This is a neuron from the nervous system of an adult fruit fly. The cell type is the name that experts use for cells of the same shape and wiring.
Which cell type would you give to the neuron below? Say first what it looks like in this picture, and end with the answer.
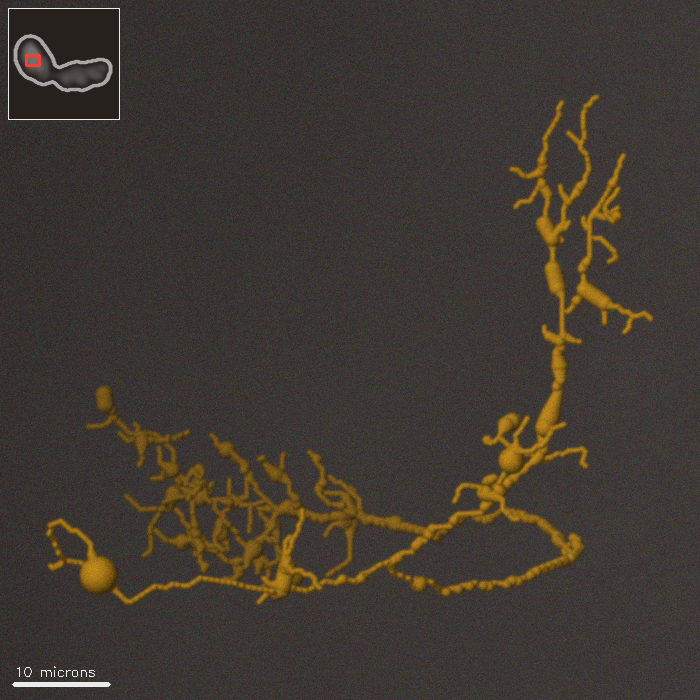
Its cell body lies at the lower left of the picture. By the scale bar it is about 65 microns wide in this view. Dozens of branch ends can be seen. It is an optic-lobe intrinsic neuron. It is of cell type TmY21.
